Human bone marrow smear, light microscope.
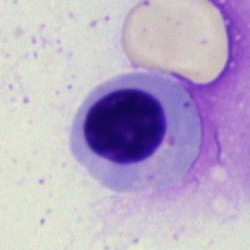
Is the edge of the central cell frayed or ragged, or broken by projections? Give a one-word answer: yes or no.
No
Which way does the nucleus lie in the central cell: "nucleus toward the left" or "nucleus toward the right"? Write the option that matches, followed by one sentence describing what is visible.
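Nucleus toward the left. The nucleus sits off-centre, toward the left side of the cell.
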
